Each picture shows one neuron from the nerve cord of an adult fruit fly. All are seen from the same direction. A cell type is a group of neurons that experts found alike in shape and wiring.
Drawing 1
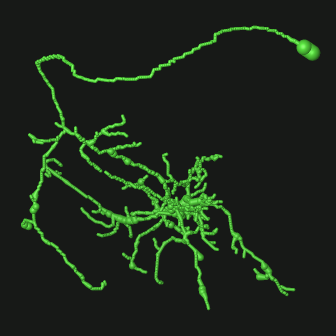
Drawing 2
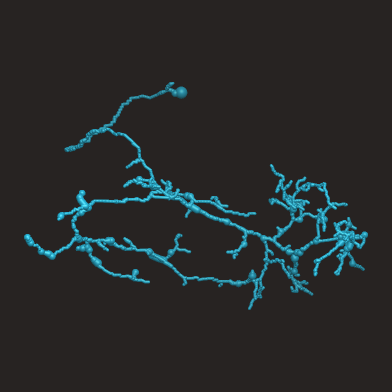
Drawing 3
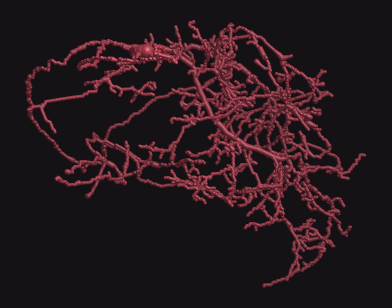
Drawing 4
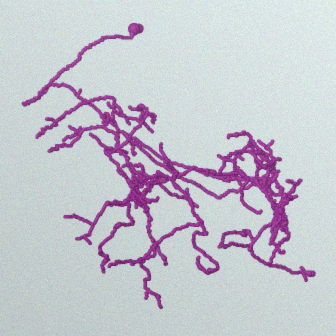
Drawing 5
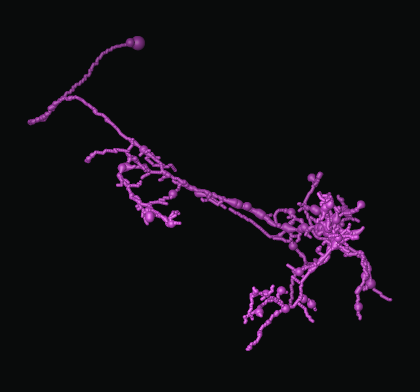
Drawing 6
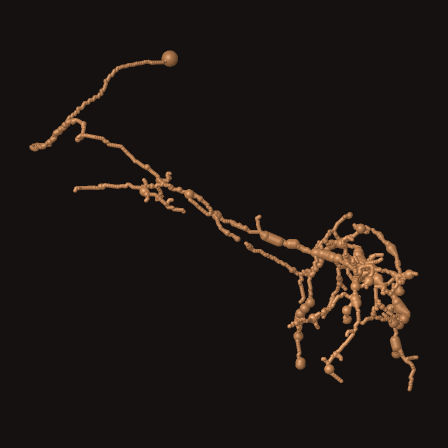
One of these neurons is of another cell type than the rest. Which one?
3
